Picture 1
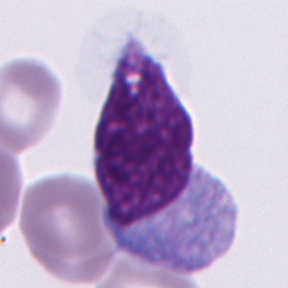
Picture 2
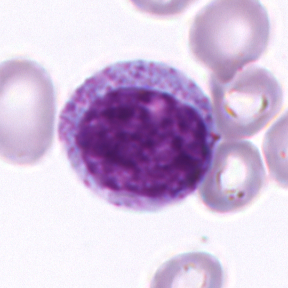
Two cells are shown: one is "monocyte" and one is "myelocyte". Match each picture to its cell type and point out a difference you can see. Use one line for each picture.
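Picture 1 is a monocyte. No distinct granules are seen in the cytoplasm.
Picture 2 is a myelocyte. Many fine purple granules are scattered throughout the cytoplasm.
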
